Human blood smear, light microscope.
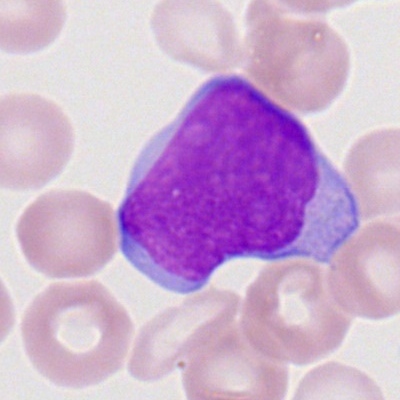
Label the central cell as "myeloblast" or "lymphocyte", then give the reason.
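ID: myeloblast, not lymphocyte. Deciding point: chromatin fine and evenly spread, with no coarse dark clumps.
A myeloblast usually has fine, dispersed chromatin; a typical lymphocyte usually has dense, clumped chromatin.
Nucleus a single unlobed mass filling most of the cell; cytoplasm pale blue.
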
